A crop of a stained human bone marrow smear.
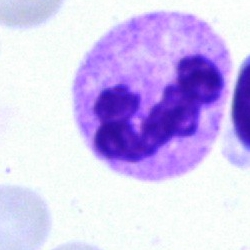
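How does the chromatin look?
Dense, dark purple and coarsely clumped.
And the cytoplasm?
Abundant and pale lilac-pink, with fine lilac granules spread evenly through it and no vacuoles.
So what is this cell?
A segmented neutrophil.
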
